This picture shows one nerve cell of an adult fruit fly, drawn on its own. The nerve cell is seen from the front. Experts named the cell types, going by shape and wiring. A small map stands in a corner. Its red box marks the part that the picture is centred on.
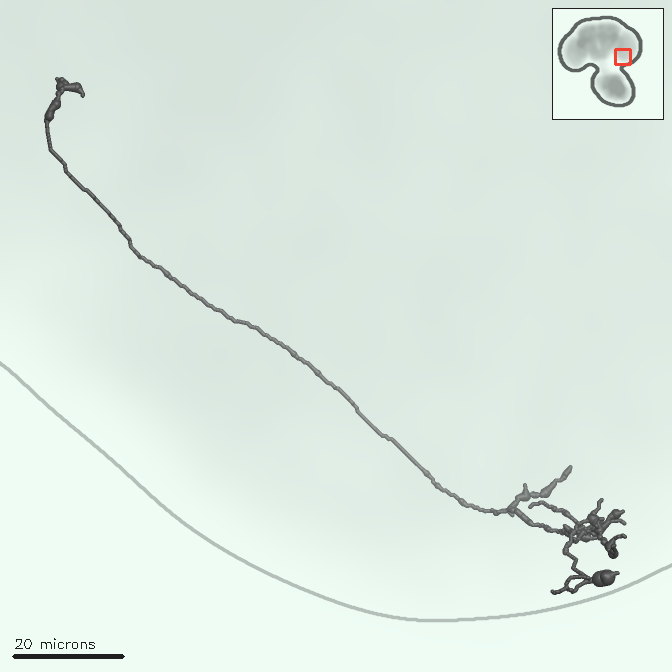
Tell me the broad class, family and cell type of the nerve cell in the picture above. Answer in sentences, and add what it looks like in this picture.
It is an optic-lobe intrinsic neuron. Its family is Tm. It is of cell type Tm20. Its cell body lies at the lower right of the picture. From left to right in the picture it spans about 110 microns.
